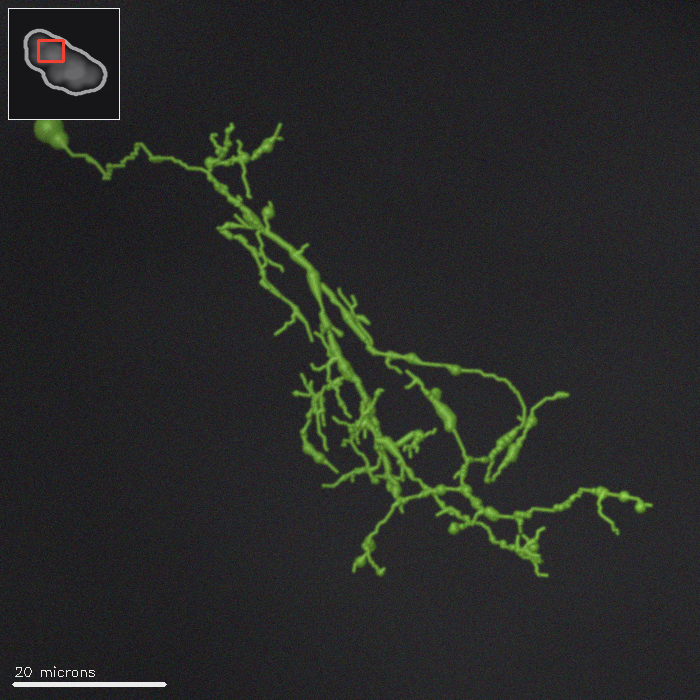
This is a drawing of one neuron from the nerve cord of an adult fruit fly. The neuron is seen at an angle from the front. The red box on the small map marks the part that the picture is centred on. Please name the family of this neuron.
hemilineage 20A.22A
